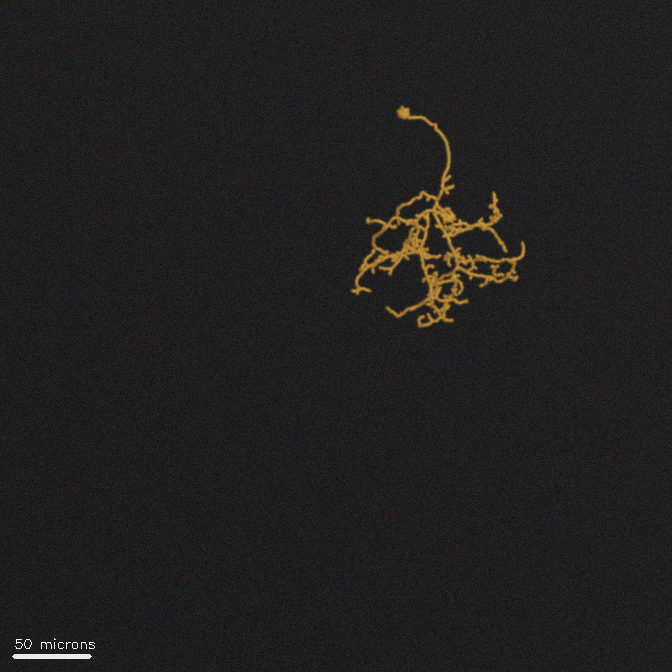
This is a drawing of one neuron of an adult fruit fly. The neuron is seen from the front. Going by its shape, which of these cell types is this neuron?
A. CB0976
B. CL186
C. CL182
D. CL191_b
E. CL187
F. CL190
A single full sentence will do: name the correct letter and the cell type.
The neuron is a cell of type CL187, the type in option E.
